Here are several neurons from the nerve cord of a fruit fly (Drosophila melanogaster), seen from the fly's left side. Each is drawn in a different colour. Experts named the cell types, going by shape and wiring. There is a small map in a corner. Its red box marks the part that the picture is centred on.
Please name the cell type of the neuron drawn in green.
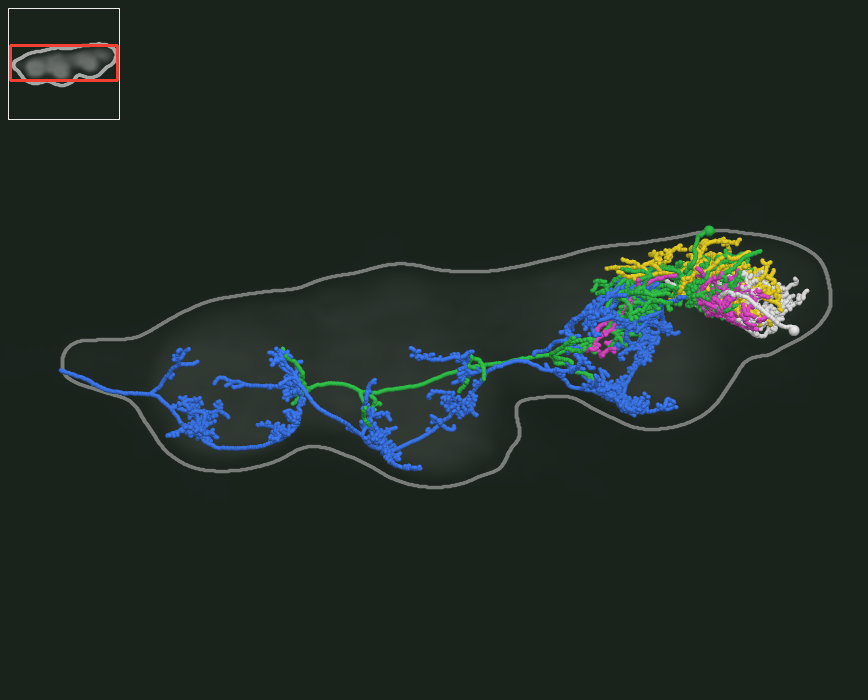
IN01A048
